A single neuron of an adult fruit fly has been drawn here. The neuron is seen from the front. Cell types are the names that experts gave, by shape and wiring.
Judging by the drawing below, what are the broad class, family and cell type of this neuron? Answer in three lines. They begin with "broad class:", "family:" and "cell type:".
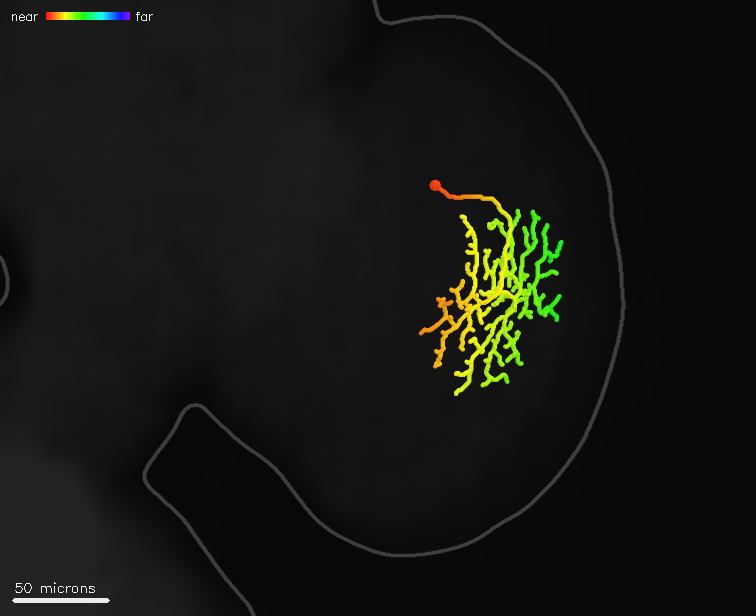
broad class: optic-lobe intrinsic neuron
family: Dm
cell type: Dm14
